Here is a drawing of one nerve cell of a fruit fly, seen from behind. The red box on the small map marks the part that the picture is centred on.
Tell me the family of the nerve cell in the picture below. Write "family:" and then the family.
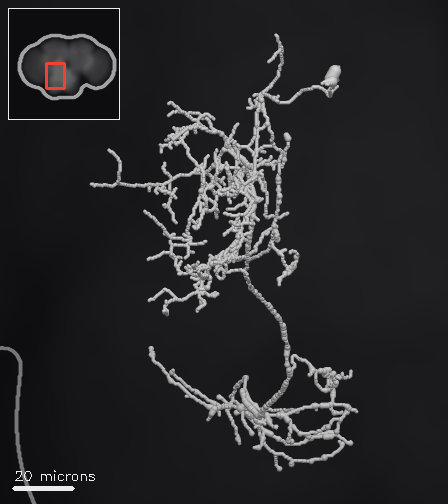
family: hemilineage 05B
